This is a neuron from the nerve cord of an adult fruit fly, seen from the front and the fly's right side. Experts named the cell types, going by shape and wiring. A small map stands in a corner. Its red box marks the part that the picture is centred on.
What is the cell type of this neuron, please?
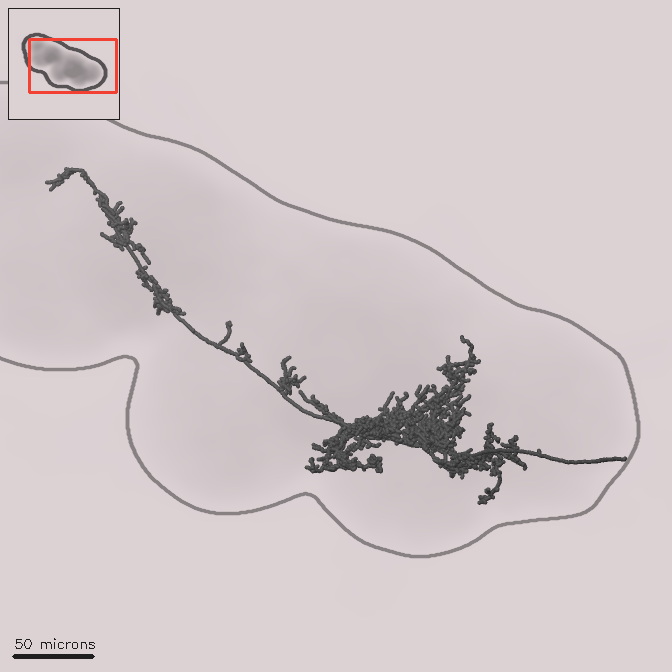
DNge122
